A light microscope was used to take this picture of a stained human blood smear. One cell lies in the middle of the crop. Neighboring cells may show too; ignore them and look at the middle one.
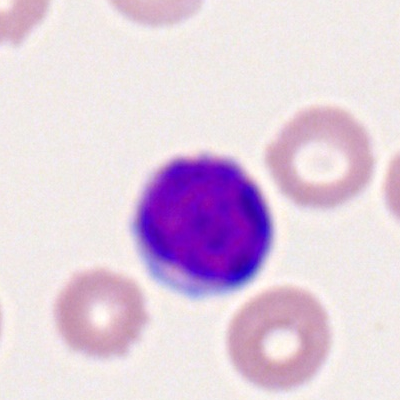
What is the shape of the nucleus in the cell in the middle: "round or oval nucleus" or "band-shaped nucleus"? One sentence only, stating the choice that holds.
The cell carries one compact nucleus of round or oval shape.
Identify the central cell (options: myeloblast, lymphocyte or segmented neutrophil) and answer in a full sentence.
What the crop centres on is a lymphocyte.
